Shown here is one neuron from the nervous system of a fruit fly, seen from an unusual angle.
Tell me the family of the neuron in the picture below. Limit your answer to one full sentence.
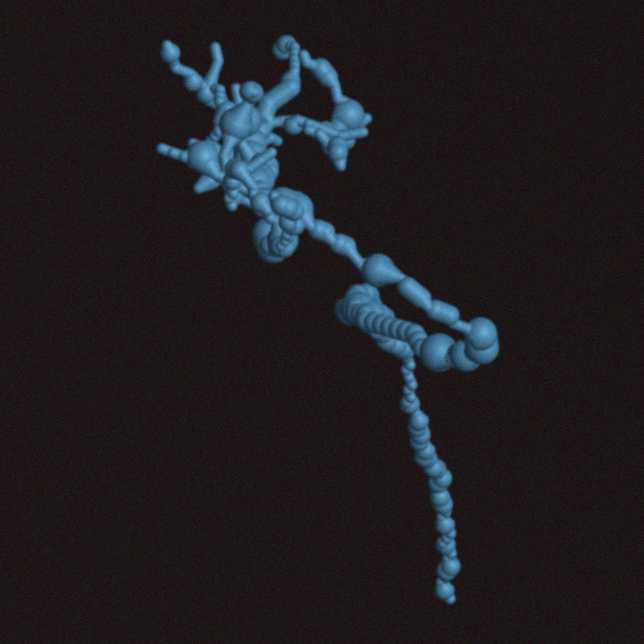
Among the members of family class mechanosensory tactile is this neuron.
